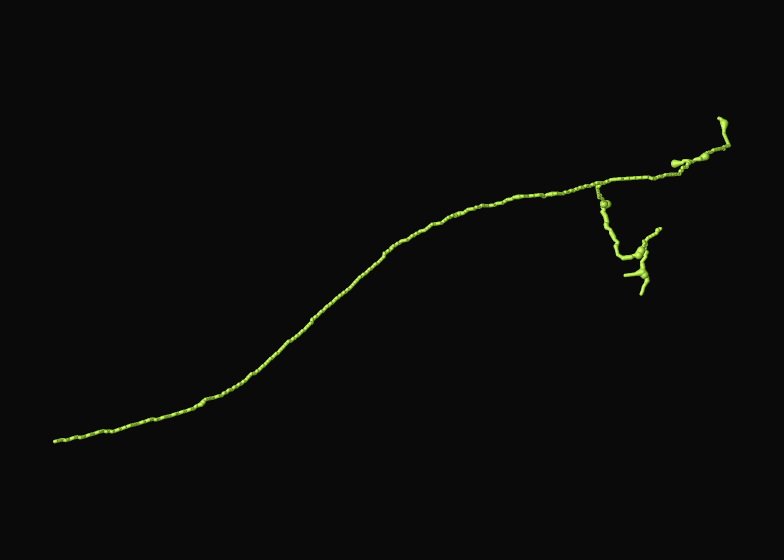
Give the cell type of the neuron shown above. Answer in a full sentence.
The cell type is DNge111.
